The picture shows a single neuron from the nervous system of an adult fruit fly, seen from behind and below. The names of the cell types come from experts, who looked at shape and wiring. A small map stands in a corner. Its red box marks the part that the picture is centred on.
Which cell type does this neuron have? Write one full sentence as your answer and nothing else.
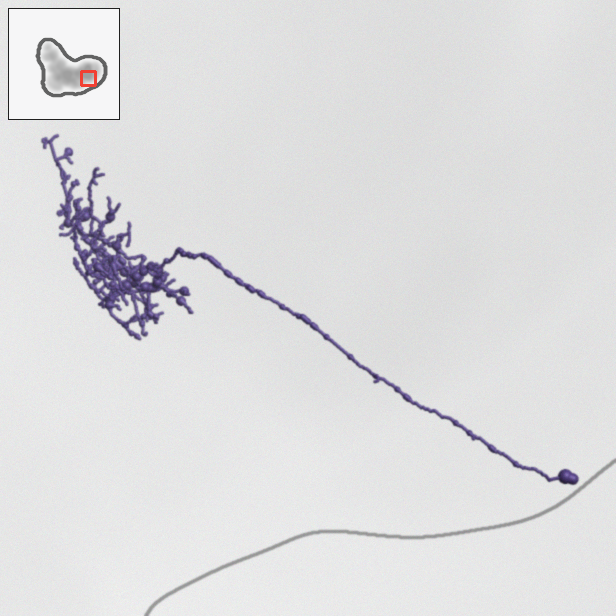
The cell type Tm24 includes this neuron.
